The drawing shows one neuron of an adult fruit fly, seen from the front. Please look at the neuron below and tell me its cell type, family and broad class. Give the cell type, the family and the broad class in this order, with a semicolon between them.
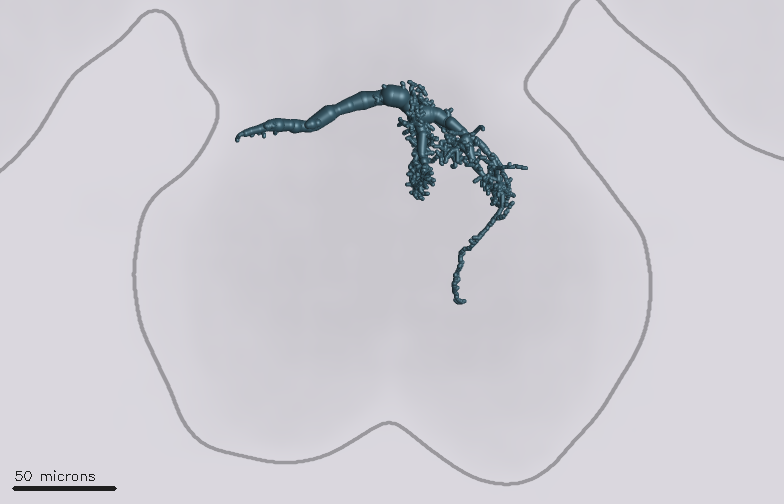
w-cHIN; hemilineage 03B; nerve-cord intrinsic neuron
